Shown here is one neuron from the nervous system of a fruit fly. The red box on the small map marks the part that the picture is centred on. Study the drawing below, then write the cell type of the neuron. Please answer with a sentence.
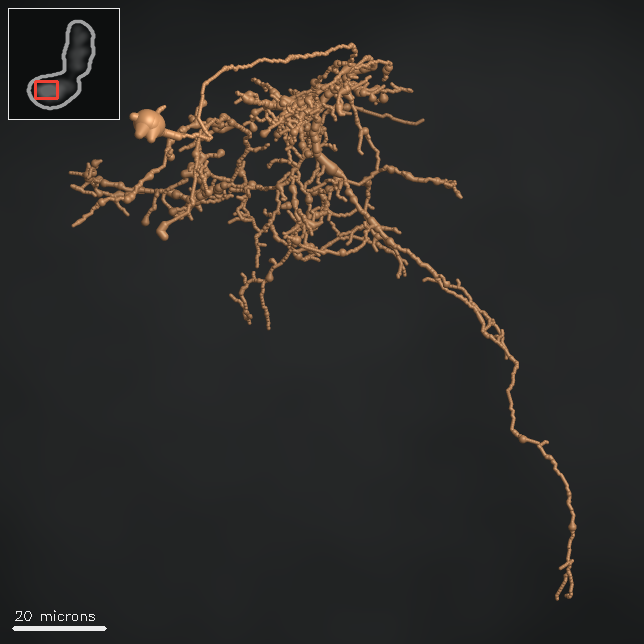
The cell type is PLP141.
